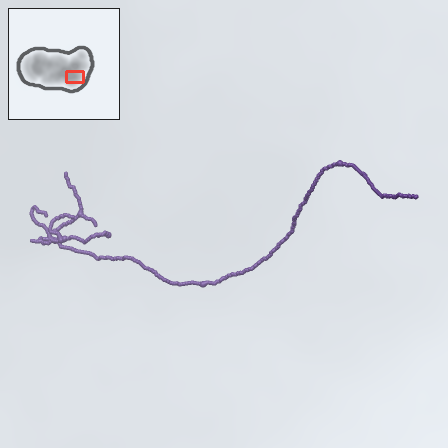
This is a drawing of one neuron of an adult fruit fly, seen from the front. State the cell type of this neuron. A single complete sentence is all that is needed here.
As for cell type, this neuron is WG1.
